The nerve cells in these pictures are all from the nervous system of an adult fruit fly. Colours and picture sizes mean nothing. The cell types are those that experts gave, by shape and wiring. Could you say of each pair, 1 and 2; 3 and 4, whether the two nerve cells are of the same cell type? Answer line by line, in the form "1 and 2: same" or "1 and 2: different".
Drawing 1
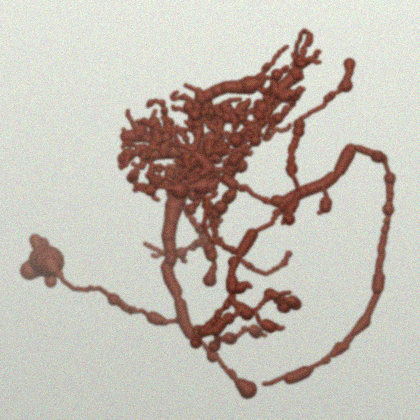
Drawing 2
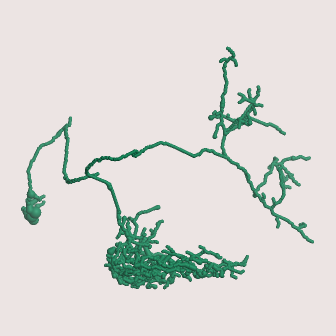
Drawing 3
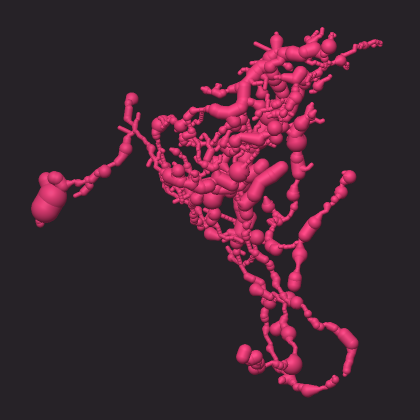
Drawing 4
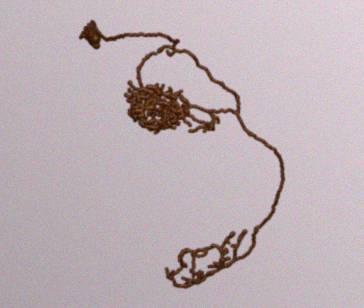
1 and 2: different
3 and 4: different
